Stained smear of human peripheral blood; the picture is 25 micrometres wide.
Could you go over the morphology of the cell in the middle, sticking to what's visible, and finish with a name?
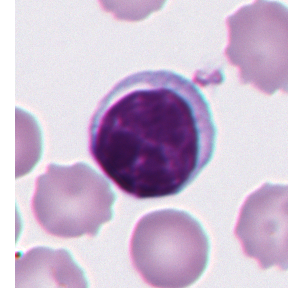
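Round, smooth outline on this one. Inside, the chromatin's dark purple and coarsely clumped, with no nucleoli visible. The cytoplasm has a pale bluish-lavender tint. What you're looking at is a typical lymphocyte.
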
